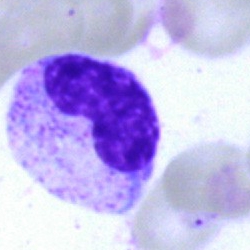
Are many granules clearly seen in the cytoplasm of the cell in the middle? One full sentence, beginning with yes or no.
Yes, in the cytoplasm of this cell, many granules are visible.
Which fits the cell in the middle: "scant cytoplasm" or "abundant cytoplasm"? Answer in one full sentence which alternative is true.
A wide area of cytoplasm encircles its nucleus.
